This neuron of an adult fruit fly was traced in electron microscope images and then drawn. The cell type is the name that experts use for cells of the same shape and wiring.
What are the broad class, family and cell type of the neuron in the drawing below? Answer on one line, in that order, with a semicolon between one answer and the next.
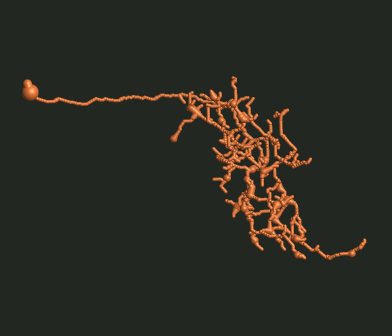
optic-lobe intrinsic neuron; Cm; Cm7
